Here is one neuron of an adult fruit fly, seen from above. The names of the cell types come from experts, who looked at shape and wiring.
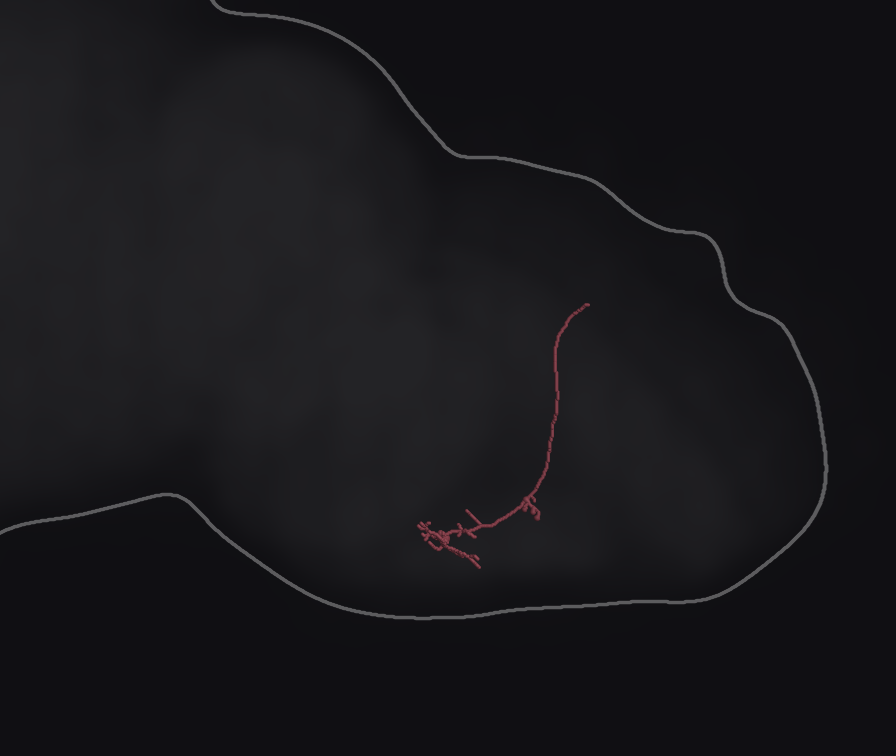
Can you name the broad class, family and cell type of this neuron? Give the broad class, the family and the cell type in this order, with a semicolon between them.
optic-lobe intrinsic neuron; C; C2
